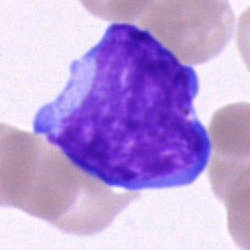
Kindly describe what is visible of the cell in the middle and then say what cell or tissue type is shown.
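Beginning with the outline: it is irregular and angular rather than round. Turning to the nucleus: it fills almost all of the cell. Lastly the cytoplasm: it stains deep blue and is widest on the upper left side of the cell. Taken together, the cell is a blast.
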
